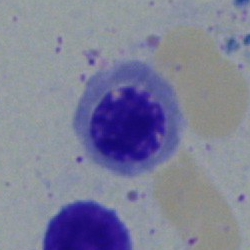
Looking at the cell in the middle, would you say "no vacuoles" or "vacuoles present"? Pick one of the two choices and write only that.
No vacuoles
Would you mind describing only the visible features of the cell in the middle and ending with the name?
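Outline roughly round, with a few slightly angular edges. Nucleus roughly central. Chromatin dark purple and clumped, small pale spots between the clumps. Cytoplasm pale blue, forming a moderate rim around the nucleus on all sides. Name: erythroblast.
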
